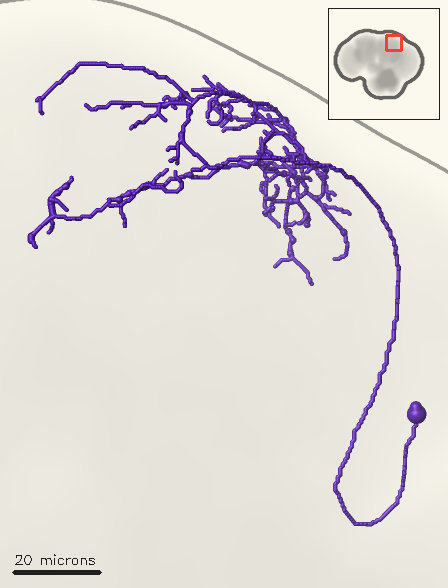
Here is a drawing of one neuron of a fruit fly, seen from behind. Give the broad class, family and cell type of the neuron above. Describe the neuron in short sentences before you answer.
By the scale bar it is about 110 microns tall in this view. The picture shows dozens of branch ends. It is a central-brain intrinsic neuron. The family is hemilineage SLPav2. It is of cell type CB1242.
